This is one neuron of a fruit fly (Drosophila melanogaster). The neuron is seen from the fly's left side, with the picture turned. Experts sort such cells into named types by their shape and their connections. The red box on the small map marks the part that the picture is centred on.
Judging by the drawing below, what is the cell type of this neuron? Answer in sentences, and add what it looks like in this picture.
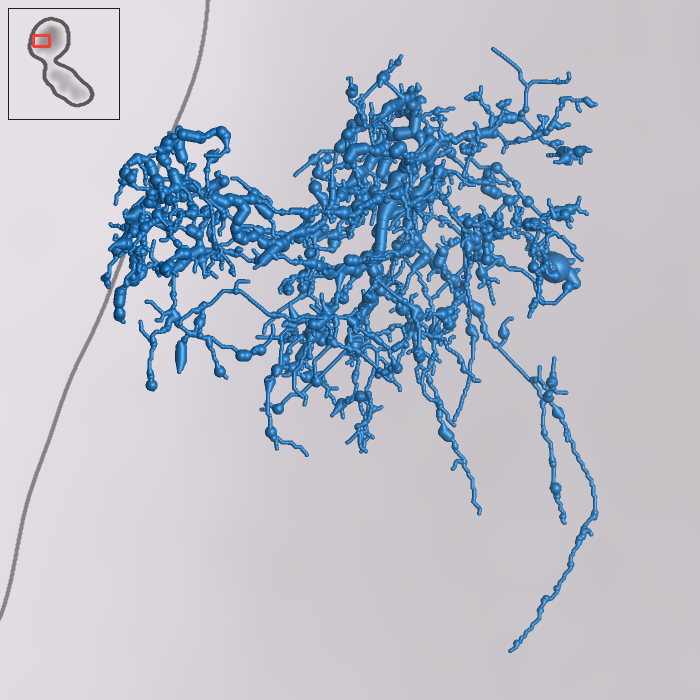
The cell type is GNG033. This is a central-brain intrinsic neuron. More than a hundred branch ends can be seen. As drawn here it is about as wide as it is tall.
